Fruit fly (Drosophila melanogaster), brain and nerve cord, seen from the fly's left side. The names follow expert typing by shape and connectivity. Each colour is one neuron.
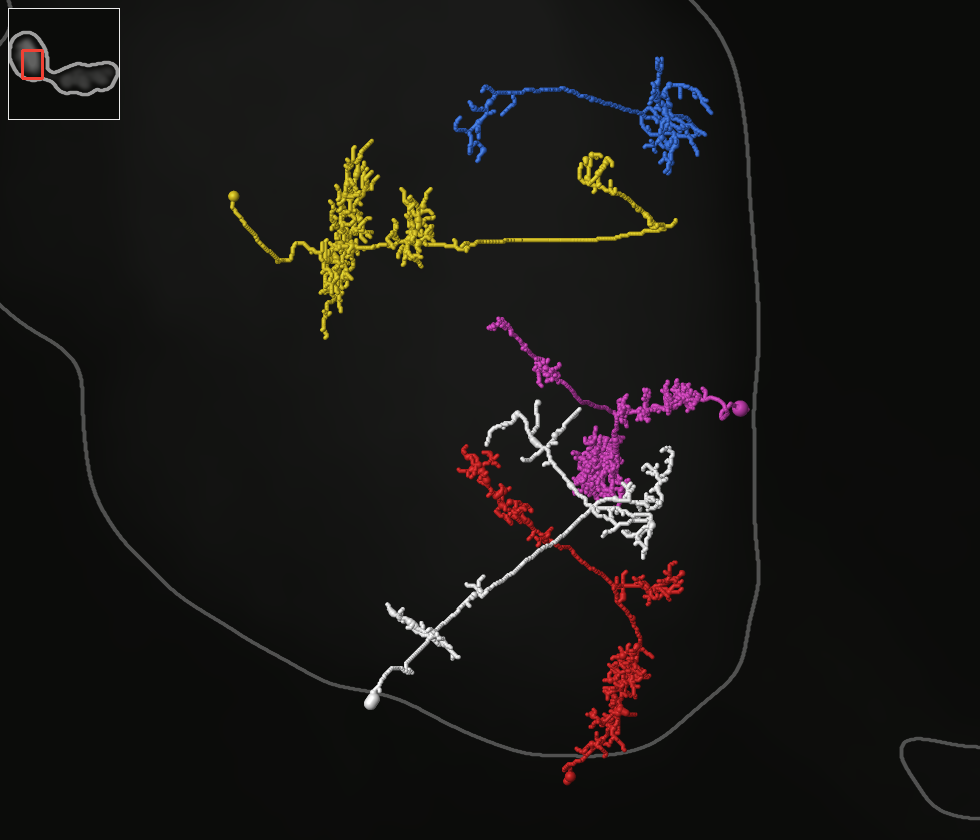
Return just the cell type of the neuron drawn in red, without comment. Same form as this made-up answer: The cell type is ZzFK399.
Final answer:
The cell type is TmY5a.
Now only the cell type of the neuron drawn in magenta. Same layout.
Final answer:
The cell type is Y3.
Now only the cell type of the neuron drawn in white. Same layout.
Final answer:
The cell type is TmY4.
